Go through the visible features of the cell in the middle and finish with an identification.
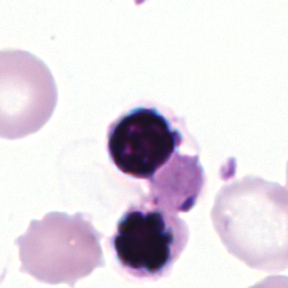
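Looking into the nucleus, I see dense, dark purple, coarsely clumped chromatin, and I can't make out any nucleoli. Around it the cytoplasm is only a very thin pale rim, with no visible granules. This cell is a normoblast.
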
